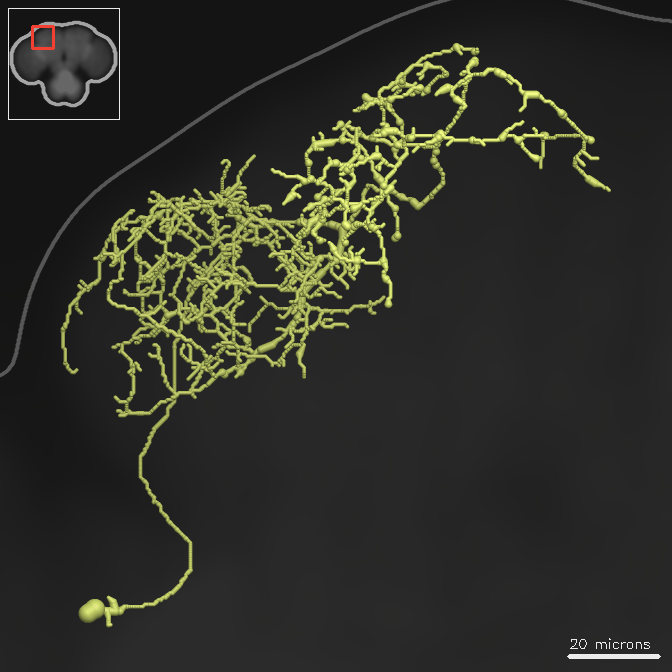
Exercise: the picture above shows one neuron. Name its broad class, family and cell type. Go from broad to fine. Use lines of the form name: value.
broad class: central-brain intrinsic neuron
family: hemilineage LHa3
cell type: LHAV3b12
